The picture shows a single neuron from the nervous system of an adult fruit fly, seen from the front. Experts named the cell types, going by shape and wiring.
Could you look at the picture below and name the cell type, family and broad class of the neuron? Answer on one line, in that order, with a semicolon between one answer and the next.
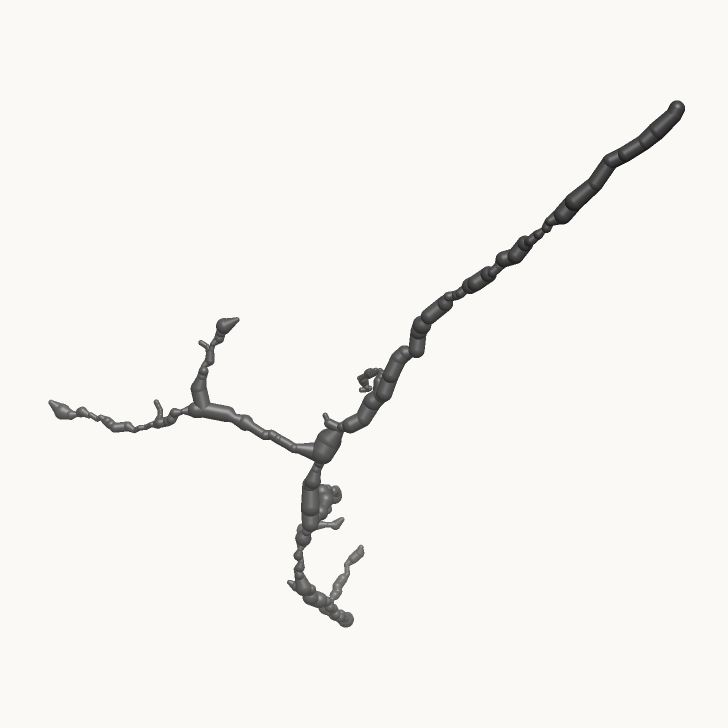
JO-A3; class mechanosensory; sensory neuron entering the brain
